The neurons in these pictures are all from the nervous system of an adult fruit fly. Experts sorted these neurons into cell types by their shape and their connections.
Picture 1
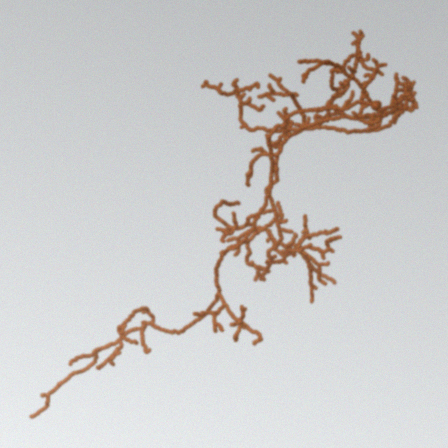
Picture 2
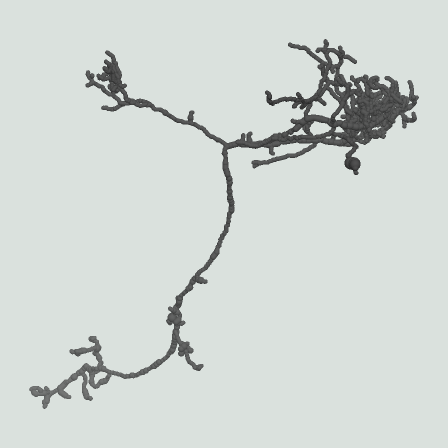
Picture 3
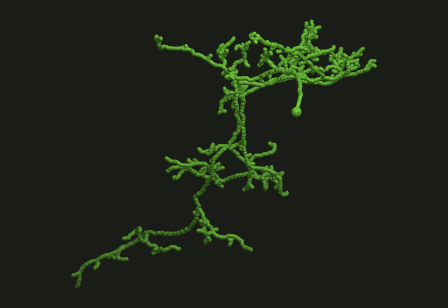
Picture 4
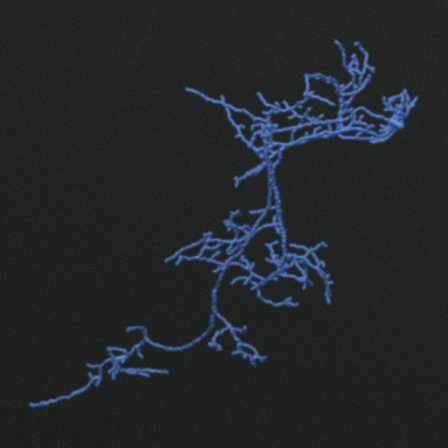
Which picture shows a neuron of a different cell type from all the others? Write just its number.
2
